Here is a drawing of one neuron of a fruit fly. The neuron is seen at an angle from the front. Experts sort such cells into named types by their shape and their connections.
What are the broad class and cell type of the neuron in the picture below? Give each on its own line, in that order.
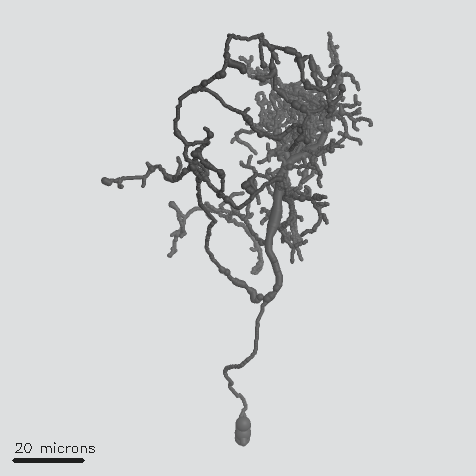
central-brain intrinsic neuron
PVLP139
